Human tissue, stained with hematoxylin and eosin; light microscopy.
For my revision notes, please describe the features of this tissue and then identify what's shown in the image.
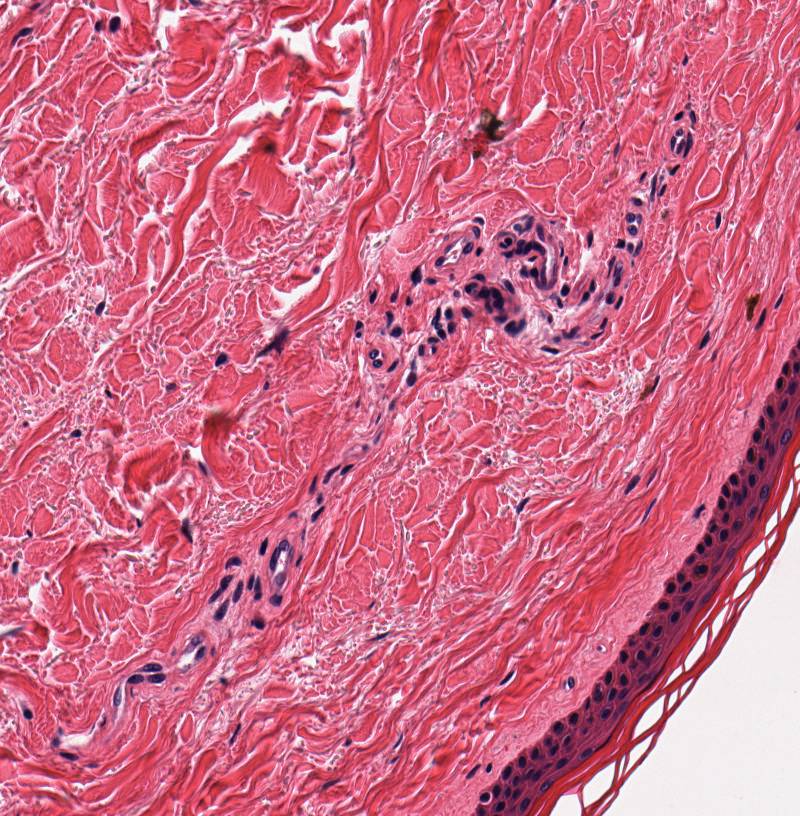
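Along the curved lower right edge runs a thin strip of epidermis; dermis fills the rest. It's just a few cell layers thick, sitting on a flat junction without rete ridges. The stratum corneum is a loose, wavy, eosinophilic basket-weave of lamellae lifting away from the cells below. A few small brown pigment clumps sit in the dermis, clearest near top centre. This is skin of the lower leg.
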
